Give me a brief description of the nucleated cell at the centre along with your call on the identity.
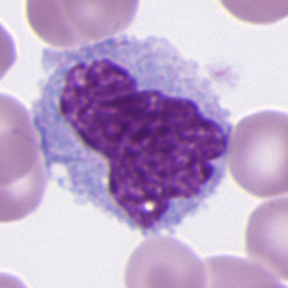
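A roughly round outline with a finely frayed, fuzzy edge bounds the cell. Its nucleus is irregular and folded, notched along the border, with no visible nucleoli. The cytoplasm holds a fine, dusty granularity but no coarse granules. This is a monocyte.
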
